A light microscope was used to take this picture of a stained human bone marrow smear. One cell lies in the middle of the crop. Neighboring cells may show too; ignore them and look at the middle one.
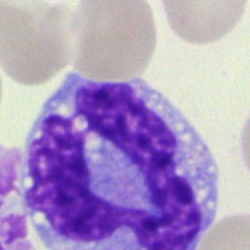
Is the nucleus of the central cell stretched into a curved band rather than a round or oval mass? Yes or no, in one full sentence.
Yes, shaped as a curved band, its nucleus has no separate lobes.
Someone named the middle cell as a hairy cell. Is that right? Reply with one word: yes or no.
no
